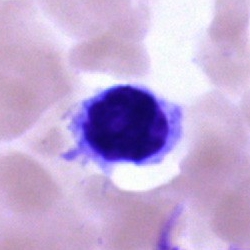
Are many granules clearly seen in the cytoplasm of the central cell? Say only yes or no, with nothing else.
No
